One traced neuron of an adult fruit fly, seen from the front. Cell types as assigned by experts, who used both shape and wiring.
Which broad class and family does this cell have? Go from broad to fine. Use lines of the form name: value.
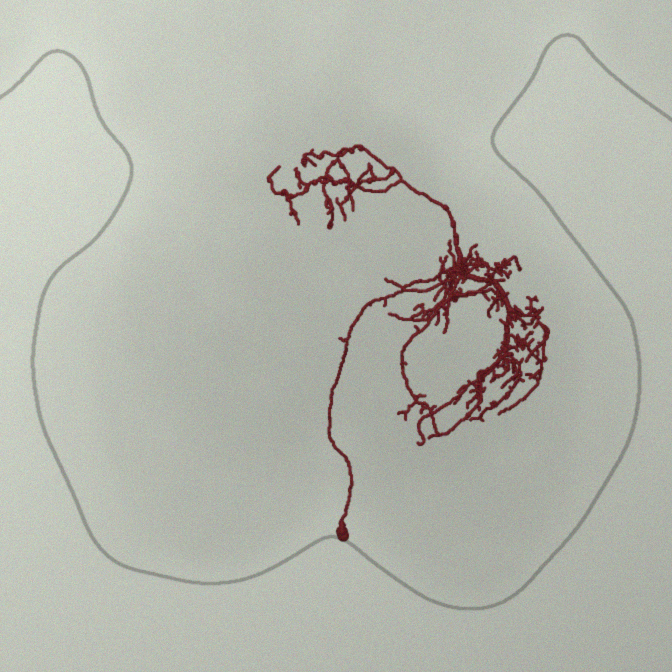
broad class: nerve-cord intrinsic neuron
family: hemilineage 06B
